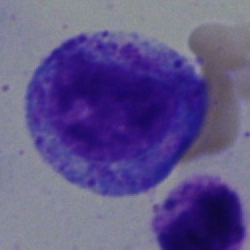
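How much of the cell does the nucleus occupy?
It fills most of the cell.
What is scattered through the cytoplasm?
Dark purple granules.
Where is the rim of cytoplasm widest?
Along the lower edge of the cell.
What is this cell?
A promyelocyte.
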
